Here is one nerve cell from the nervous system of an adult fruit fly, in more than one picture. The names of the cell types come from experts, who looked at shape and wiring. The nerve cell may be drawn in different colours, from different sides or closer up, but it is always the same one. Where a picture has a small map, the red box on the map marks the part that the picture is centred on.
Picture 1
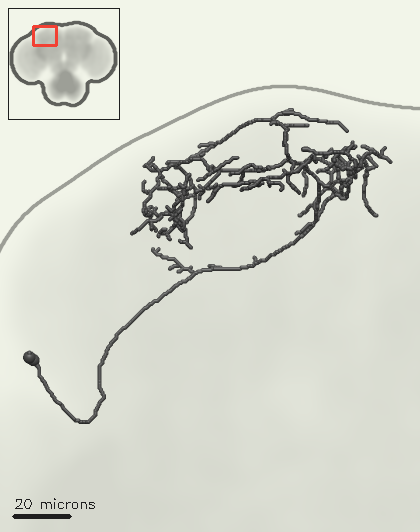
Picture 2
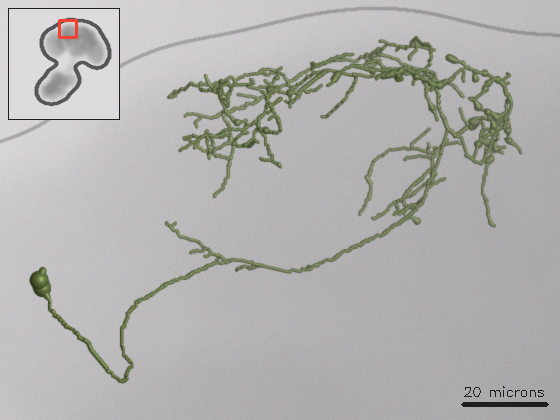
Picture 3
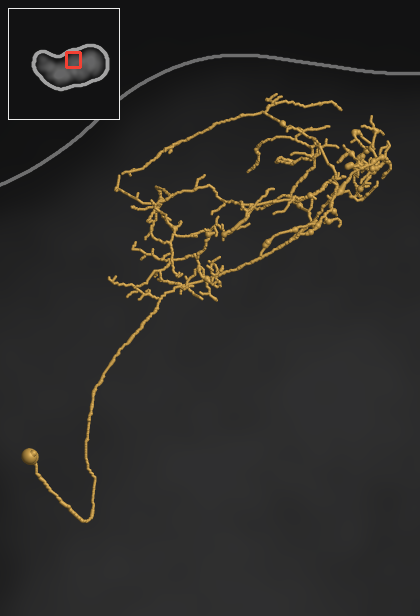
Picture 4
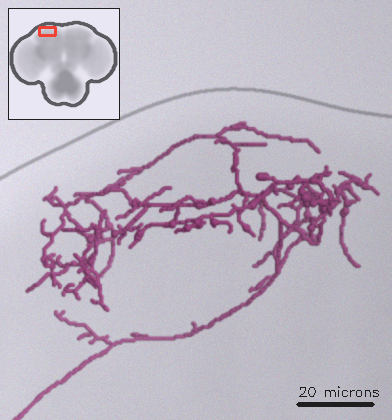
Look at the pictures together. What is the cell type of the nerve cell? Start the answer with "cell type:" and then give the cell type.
cell type: SLP103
